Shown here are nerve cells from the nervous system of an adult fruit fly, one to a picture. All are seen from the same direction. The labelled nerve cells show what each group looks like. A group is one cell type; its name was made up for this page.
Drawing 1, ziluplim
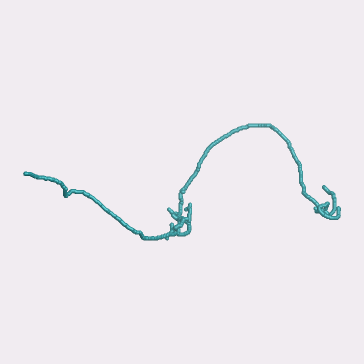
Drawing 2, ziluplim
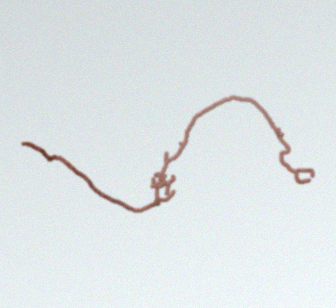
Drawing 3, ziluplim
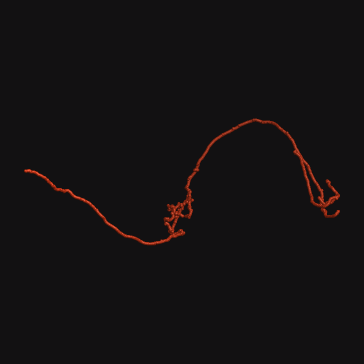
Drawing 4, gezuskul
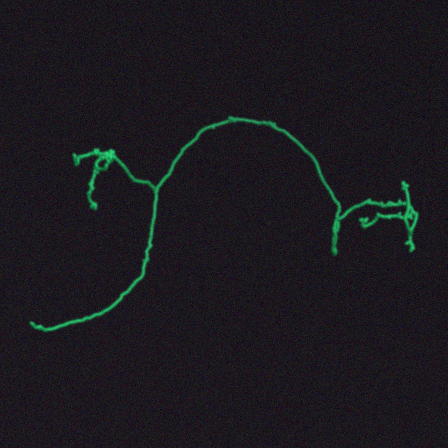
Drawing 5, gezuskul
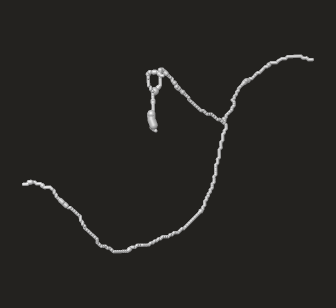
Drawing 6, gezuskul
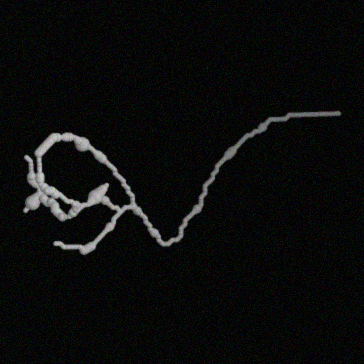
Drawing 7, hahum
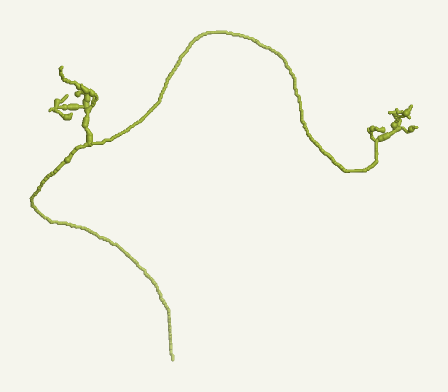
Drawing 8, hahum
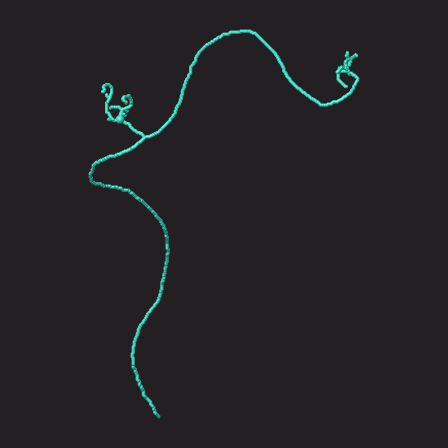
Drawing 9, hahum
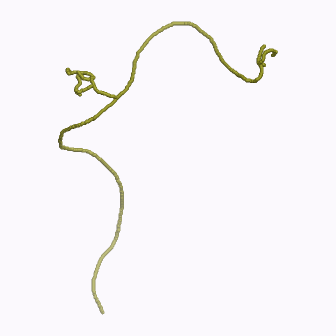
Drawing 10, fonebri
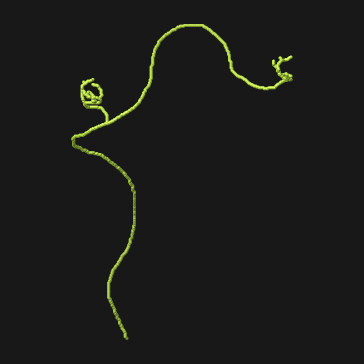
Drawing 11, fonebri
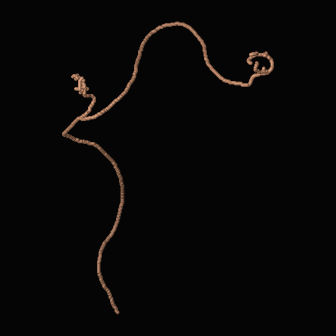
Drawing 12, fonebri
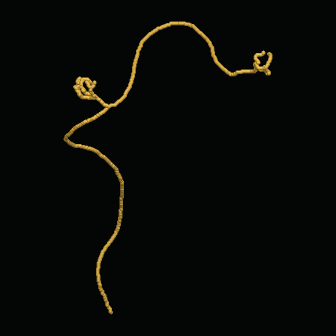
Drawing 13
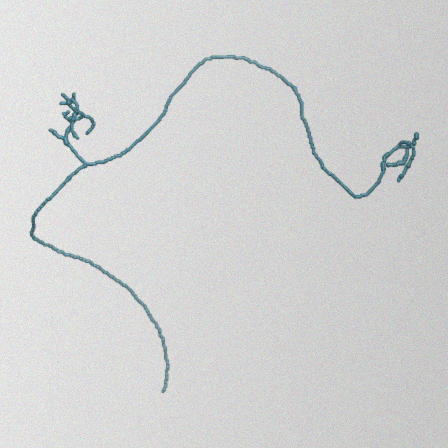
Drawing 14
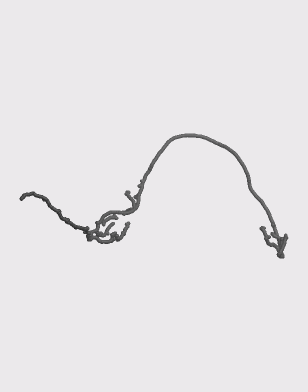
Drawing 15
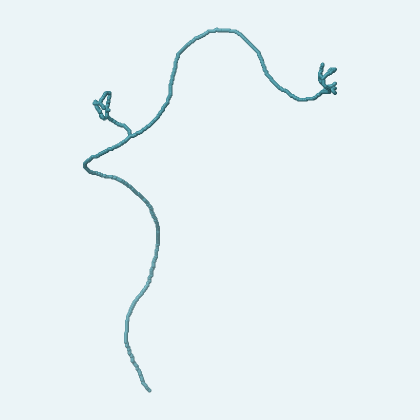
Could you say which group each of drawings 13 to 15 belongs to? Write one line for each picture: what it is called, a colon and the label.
13: hahum
14: ziluplim
15: fonebri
